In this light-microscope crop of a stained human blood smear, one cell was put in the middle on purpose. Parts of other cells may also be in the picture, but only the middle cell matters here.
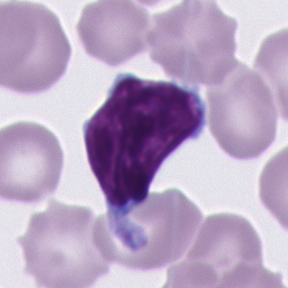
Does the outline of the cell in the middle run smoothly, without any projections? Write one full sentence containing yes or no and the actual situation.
No, projections, blebs or tags, or a frayed edge, break the outline of this cell.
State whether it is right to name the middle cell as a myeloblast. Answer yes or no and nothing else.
no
